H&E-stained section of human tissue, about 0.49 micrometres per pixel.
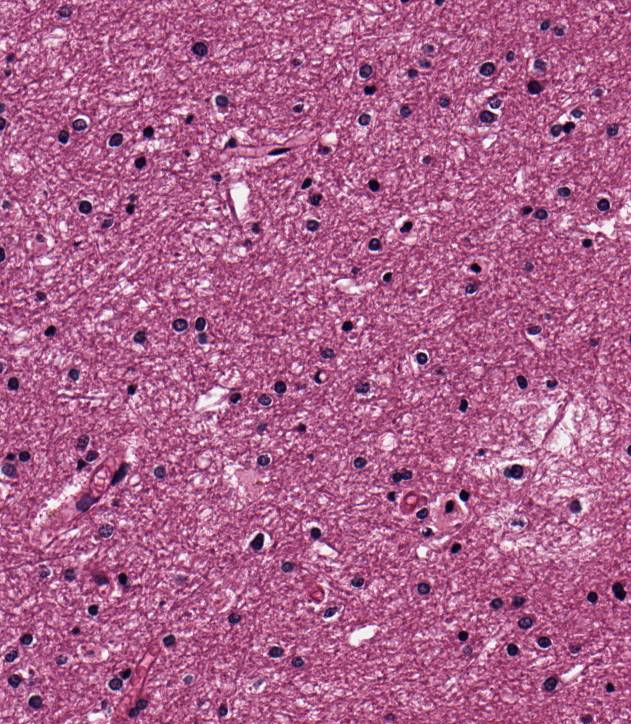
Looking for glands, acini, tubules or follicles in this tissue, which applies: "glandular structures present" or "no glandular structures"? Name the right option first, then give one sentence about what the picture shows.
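No glandular structures. No epithelium or glands are present anywhere in the field.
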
